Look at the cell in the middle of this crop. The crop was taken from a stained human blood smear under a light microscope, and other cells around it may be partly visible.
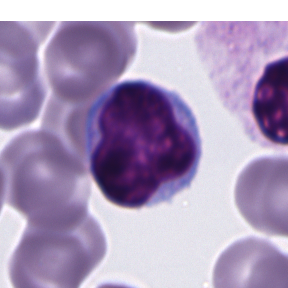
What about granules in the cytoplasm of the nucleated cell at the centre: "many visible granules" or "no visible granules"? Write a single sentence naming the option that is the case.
The cell's cytoplasm contains no granules that can be seen.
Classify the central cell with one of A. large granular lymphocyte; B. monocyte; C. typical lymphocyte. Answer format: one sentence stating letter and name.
Option C is the right one, for the cell in the middle is a typical lymphocyte.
